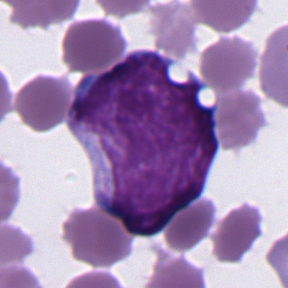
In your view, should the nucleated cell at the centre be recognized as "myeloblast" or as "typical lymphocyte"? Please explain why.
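This is a myeloblast rather than a typical lymphocyte. The chromatin decides: dark purple, finely streaky, without coarse clumps.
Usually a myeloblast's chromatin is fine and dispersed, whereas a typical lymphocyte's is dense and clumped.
The nucleus, a single unlobed mass, fills most of the cell. Scant cytoplasm appears mainly as a pale bluish crescent on the left; two small round clear spots sit at the upper right edge.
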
